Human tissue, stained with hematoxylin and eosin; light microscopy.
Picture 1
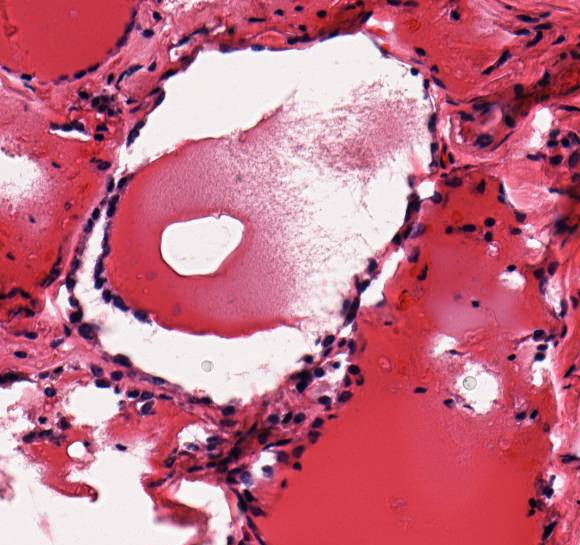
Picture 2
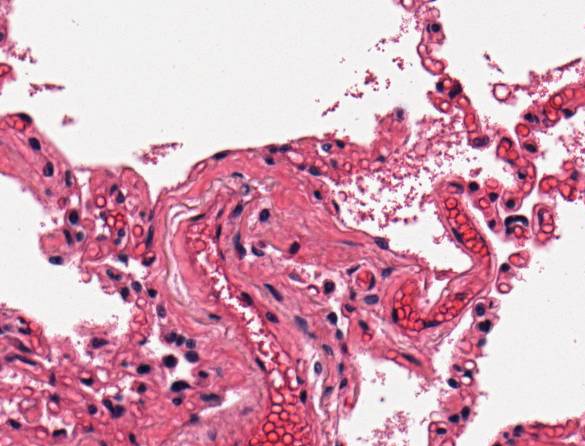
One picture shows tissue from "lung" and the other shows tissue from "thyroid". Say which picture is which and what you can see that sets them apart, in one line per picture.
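Site of picture 1: thyroid. A large follicle filled with solid red colloid takes up the lower right of the field.
Site of picture 2: lung. No glands are present anywhere in the field.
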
